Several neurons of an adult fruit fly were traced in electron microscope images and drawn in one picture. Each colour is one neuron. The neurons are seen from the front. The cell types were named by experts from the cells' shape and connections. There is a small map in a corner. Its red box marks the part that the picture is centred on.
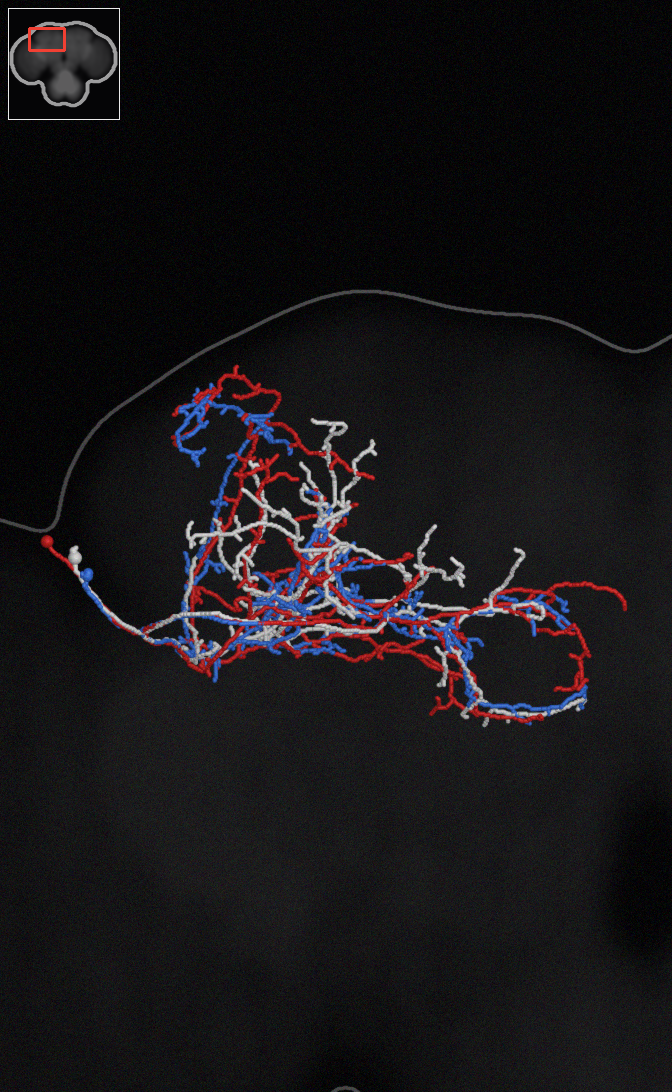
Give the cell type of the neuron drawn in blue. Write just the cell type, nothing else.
CL100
